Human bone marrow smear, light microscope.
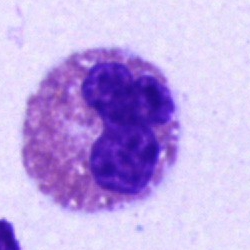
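Eosinophil at the centre of this stained human bone marrow smear. Take your time and notice first that its outline is round. The nucleus lies toward the right side, with dense, dark purple chromatin. Around it, the cytoplasm is abundant and pinkish-lilac.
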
